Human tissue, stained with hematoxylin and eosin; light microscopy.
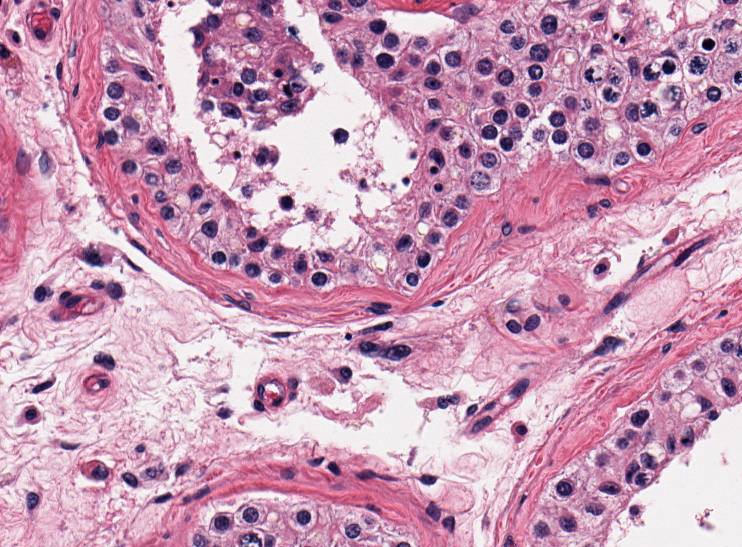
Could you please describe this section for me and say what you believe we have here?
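Notice the tubules cut across, separated by loose stroma; the largest fills the upper half. Each is bounded by thick, pink, wavy fibrous tissue and lined by a stratified epithelium several cells thick, of rounded cells with round dark nuclei. This is testis.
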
